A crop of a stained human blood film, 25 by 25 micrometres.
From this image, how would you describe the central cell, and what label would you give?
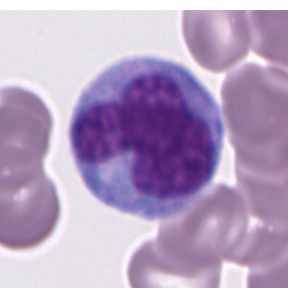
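The cell measures about 14 micrometres across, and its nucleus fills about 60% of its area. The nucleus is folded around a notch that opens toward the lower left, and a paler, clearer patch of cytoplasm lies within that notch. The chromatin is deep purple, arranged in a loose, lacy strand pattern rather than in coarse dense blocks. Elsewhere the cytoplasm carries only a faint fine dust, without coarse granules. This cell is a monocyte.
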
